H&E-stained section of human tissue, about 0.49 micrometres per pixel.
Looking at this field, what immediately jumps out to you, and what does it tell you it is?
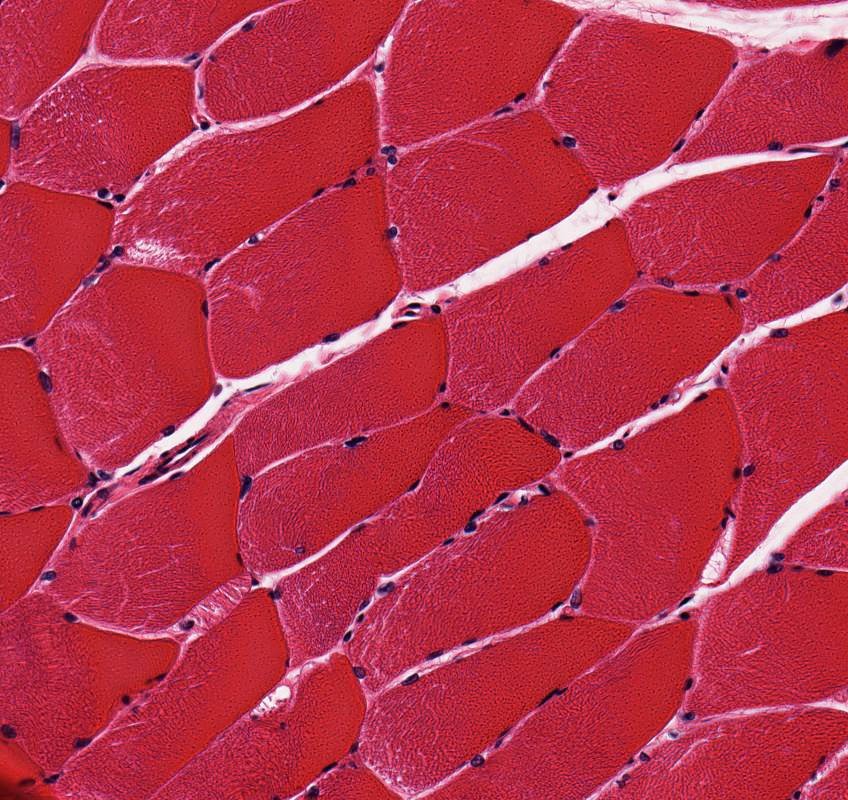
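Skeletal muscle, mostly. The dark, flattened nuclei sit at the fibre edges, not singly in the centre as in smooth muscle.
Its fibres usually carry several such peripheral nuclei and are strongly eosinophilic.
The cytoplasm here is deep, even red and finely stippled, with no vacuoles; pale septa with few cells run diagonally, lower left to upper right, between fibre groups.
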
